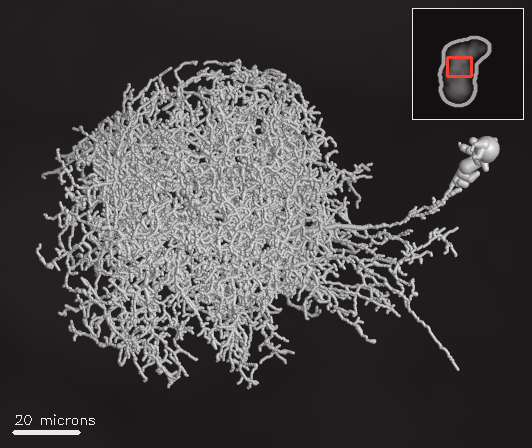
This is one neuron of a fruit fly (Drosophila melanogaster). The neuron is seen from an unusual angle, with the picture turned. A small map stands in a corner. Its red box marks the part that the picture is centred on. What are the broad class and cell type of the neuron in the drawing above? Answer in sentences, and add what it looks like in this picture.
It is a central-brain intrinsic neuron. It is of cell type AVLP079. By the scale bar it is about 140 microns wide in this view. More than a hundred branch ends can be seen.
